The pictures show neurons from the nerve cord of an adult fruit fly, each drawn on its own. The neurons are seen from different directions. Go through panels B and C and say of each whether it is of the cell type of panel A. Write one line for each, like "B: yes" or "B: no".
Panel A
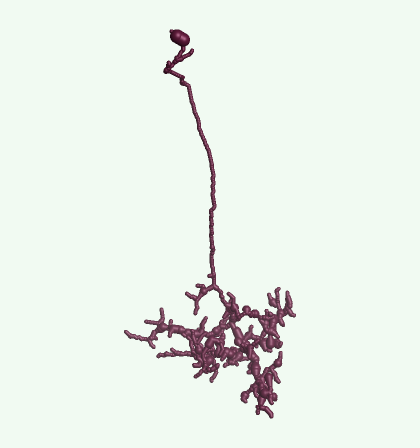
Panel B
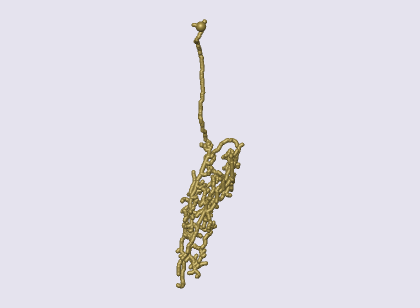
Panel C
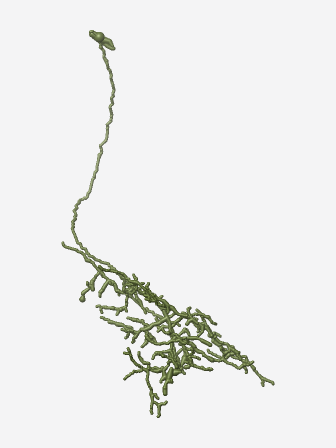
B: no
C: no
